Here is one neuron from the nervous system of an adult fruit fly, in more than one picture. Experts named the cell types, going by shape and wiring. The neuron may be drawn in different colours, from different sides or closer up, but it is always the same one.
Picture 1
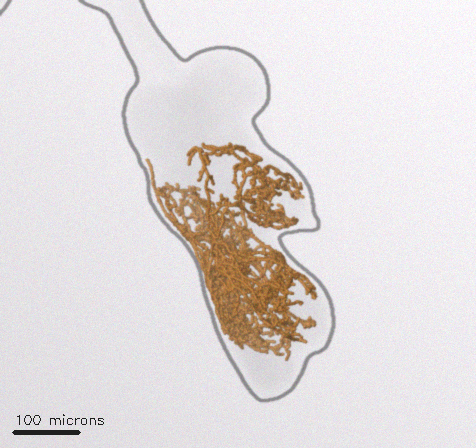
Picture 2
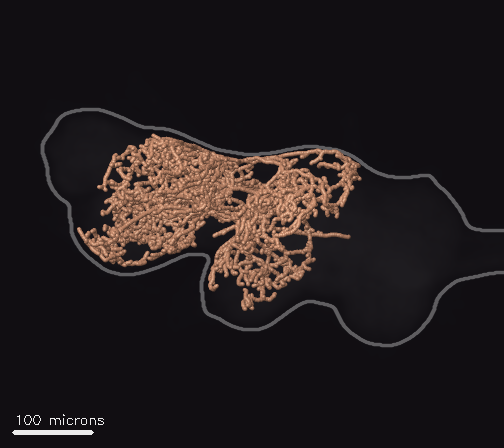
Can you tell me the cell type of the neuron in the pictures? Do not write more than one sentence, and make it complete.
The cell type given to this neuron is IN00A001.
